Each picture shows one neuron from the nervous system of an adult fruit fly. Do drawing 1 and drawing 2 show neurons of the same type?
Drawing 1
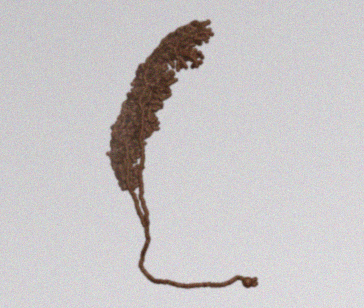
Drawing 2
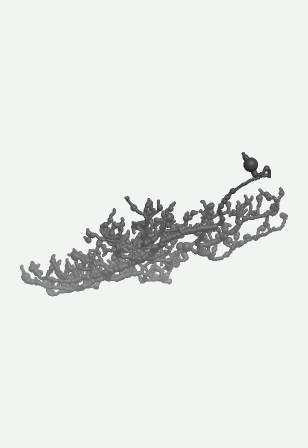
yes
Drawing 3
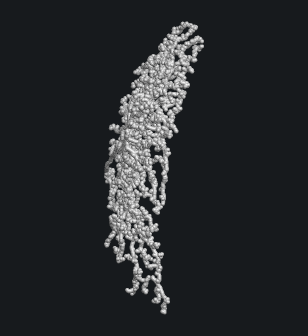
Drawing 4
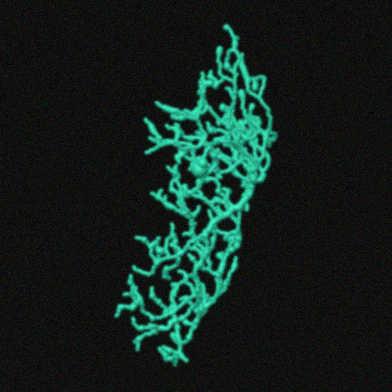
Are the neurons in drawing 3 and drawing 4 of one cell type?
no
